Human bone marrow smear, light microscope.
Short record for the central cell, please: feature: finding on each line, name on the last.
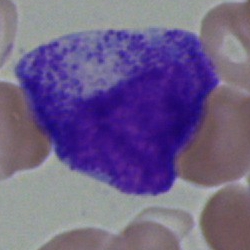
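Nucleus: large and deep purple, filling the lower and right part of the cell
Nucleoli: look closely, none can be seen
Granules: coarse, dark purple, scattered through the cytoplasm
Vacuoles: none visible in the cytoplasm
Name: myelocyte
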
